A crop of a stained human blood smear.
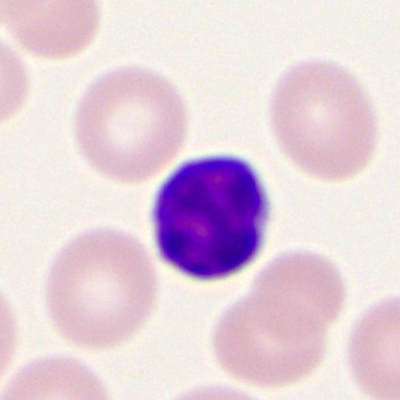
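Lymphocyte, the central cell, checked point by point. Outline: roughly round. Nucleus: fills almost the whole cell and stains a deep purple. Vacuoles: none visible.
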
